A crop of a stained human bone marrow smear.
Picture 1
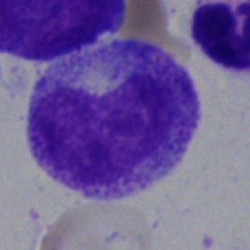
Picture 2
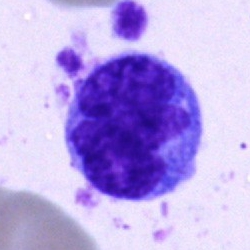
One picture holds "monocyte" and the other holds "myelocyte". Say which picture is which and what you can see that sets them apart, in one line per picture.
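Picture 1: myelocyte. Fine purple granules are scattered through the cytoplasm.
Picture 2: monocyte. No distinct granules are seen in the cytoplasm.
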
